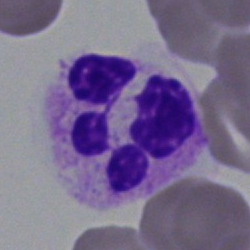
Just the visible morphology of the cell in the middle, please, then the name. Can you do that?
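Nucleus: four separate lobes, the largest on the right side of the cell. Chromatin: dense, dark purple. Cytoplasm: fine violet granules, evenly scattered. Segmented neutrophil.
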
